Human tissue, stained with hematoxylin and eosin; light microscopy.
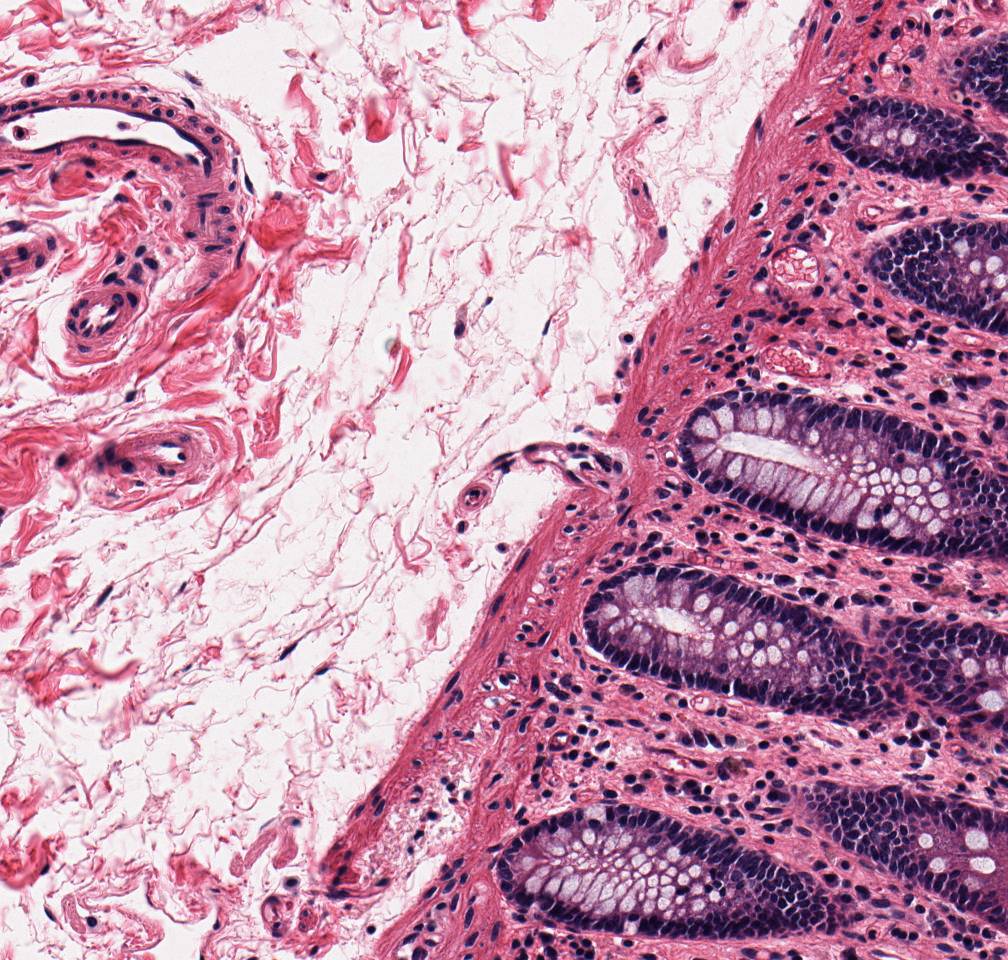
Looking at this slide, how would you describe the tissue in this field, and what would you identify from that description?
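Densely cellular glandular tissue fills the right, loose pale connective tissue the left. Goblet cells crowd the columnar epithelium; pale mucin vacuoles fill much of each gland. Dark, elongated nuclei sit basally at each gland's outer edge. Beneath the closed gland ends, a thin pink smooth muscle band runs diagonally along the layer's left edge. Transverse colon.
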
